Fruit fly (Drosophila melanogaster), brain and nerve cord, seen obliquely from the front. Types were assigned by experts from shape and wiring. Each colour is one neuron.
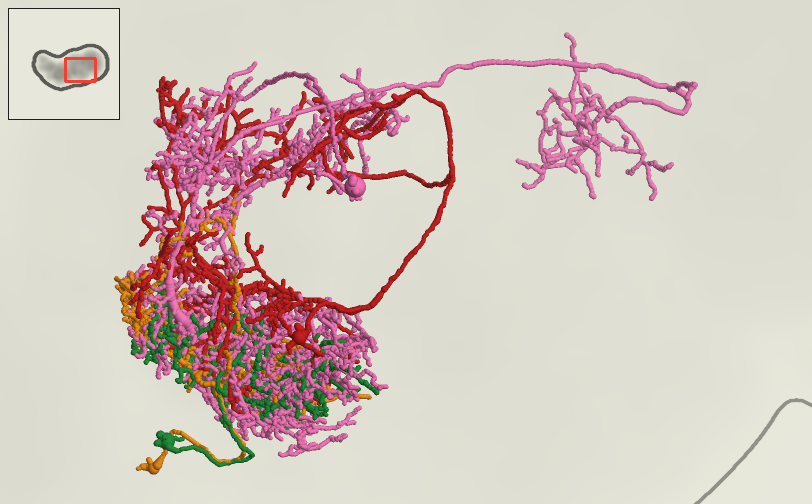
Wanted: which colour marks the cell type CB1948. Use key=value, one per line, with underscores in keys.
colour=green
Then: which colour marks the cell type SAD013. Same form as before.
colour=pink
